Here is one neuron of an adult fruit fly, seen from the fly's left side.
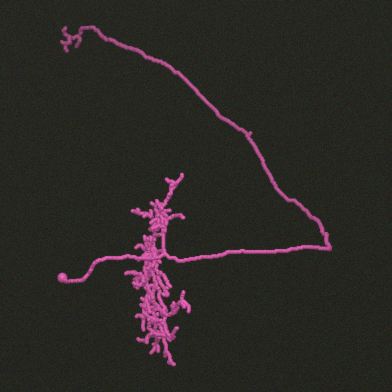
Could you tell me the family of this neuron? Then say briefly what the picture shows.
The family is MeTu. It is a visual projection neuron. Its cell body lies at the lower left of the picture. Dozens of branch ends can be seen.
